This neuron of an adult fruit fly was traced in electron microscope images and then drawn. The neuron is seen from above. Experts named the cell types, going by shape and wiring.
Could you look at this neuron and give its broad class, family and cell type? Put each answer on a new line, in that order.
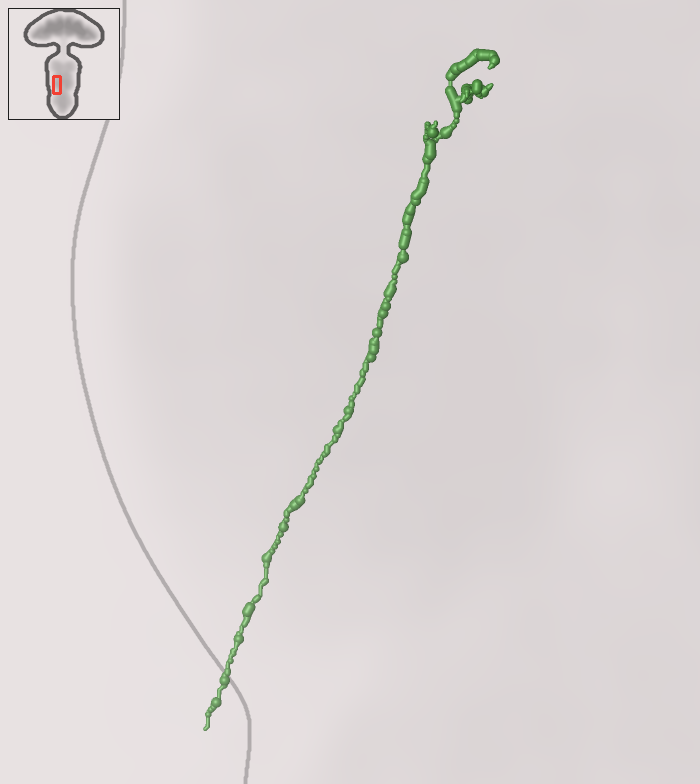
sensory neuron entering the nerve cord
class mechanosensory proprioceptive
SNpp57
